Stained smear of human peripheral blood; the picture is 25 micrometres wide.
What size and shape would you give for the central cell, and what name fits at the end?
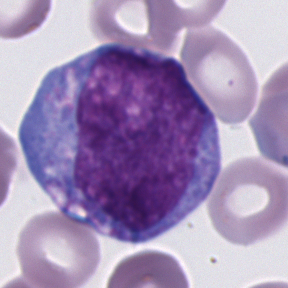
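It's about 17 micrometres across, with a somewhat angular outline of straight stretches rather than a smooth circle. The nucleus sits off-centre to the right, leaving the widest band of cytoplasm on the left. The cytoplasm is blue, deepest at the rim and paler beside the nucleus on the left. It's a promyelocyte.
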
